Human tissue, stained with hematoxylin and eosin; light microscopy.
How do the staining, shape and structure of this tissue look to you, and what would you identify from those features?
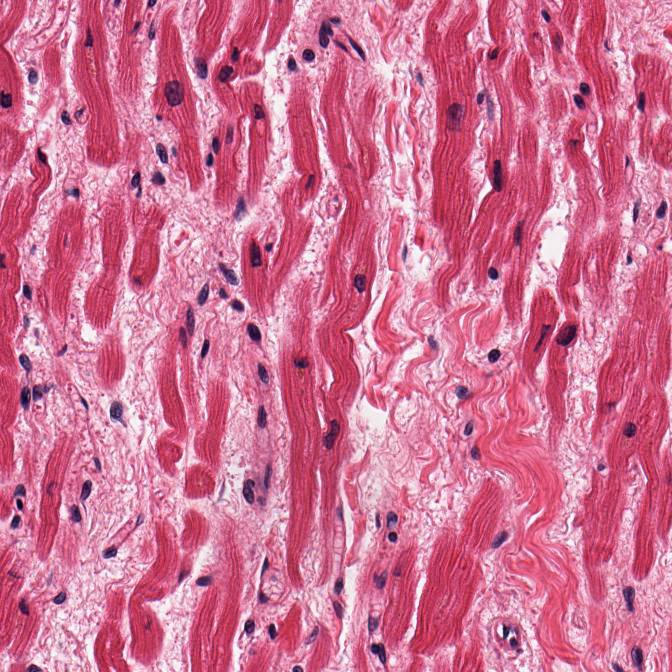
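Elongated deep pink muscle fibres run roughly top to bottom across the whole field, several dividing into branches. Each fibre's nucleus lies centrally rather than at its edge. Small dark oval nuclei lie singly between the fibres. This is atrial appendage of the heart.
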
